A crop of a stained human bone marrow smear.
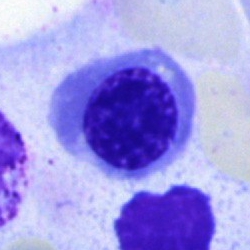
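Erythroblast, bone marrow smear. Its chromatin is coarse, clumped into dark blocks with paler gaps between. The cytoplasm has no visible granules; a small pale clear area sits just above and right of the nucleus. Below, not touching the cell, lies a separate darkly stained nucleus.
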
